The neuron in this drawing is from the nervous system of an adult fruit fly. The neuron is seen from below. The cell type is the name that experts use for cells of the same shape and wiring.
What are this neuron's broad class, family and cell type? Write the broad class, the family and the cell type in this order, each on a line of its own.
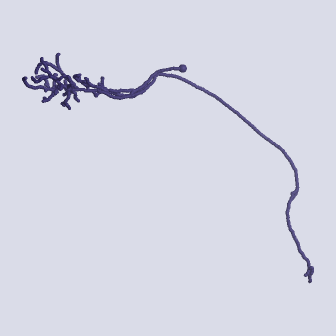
central-brain intrinsic neuron
hemilineage LHd1
CB2934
